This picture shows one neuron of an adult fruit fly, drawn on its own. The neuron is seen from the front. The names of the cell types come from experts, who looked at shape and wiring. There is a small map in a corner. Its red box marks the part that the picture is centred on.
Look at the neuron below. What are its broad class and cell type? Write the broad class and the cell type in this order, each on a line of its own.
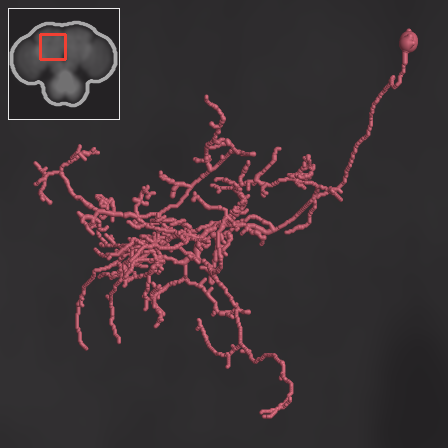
central-brain intrinsic neuron
PLP141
